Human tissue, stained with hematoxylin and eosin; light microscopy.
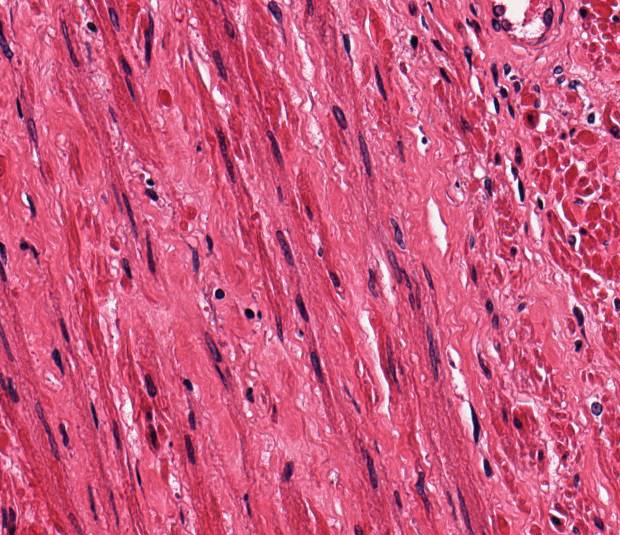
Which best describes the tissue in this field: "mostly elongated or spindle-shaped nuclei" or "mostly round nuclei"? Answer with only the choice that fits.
Mostly elongated or spindle-shaped nuclei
